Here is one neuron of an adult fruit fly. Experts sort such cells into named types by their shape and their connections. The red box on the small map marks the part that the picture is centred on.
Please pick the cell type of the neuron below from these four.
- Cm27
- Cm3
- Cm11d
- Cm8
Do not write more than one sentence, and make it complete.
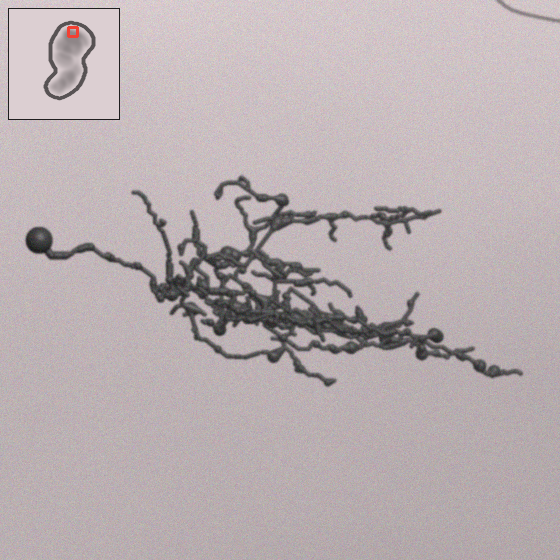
Under cell type classification, the neuron is Cm8.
